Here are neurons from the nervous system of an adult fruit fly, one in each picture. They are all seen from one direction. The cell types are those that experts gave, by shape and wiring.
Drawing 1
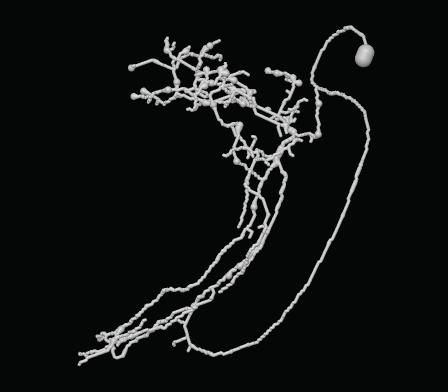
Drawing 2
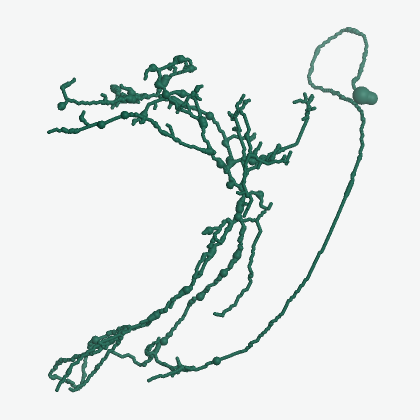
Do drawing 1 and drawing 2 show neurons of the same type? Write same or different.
same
